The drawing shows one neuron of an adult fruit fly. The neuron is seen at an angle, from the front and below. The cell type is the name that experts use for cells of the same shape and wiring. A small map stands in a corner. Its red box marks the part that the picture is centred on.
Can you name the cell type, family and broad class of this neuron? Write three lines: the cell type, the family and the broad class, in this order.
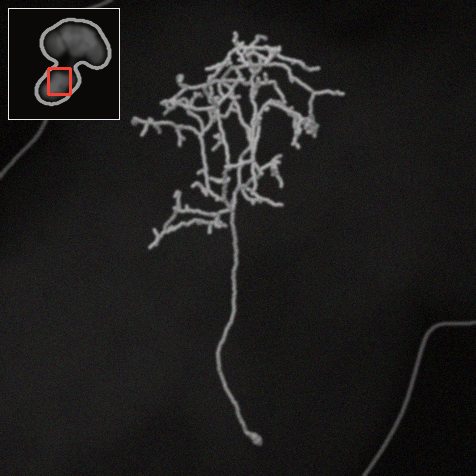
IN12A059_f
hemilineage 12A
nerve-cord intrinsic neuron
